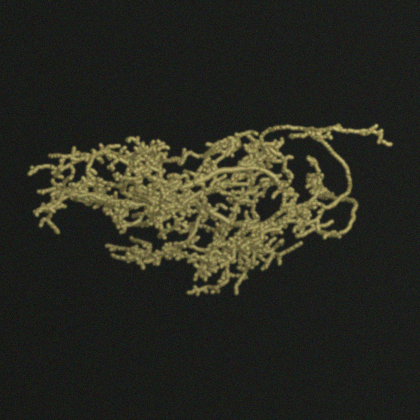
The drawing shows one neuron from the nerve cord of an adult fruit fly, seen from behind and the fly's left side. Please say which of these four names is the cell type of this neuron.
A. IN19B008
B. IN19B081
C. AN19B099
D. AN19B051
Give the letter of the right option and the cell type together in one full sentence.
The neuron belongs to the cell type IN19B008, given as option A.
